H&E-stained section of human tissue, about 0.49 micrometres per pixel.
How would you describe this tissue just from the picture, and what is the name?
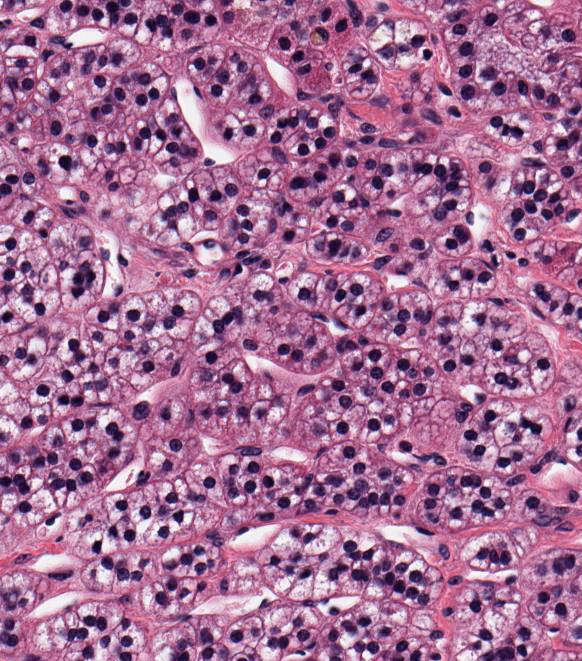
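Cells across the whole field are packed into small rounded nests. Their cytoplasm is pale, foamy and finely vacuolated, and each cell carries a single small, round, dark-staining nucleus. You can see the membranes between neighbouring cells distinctly. This is adrenal gland.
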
